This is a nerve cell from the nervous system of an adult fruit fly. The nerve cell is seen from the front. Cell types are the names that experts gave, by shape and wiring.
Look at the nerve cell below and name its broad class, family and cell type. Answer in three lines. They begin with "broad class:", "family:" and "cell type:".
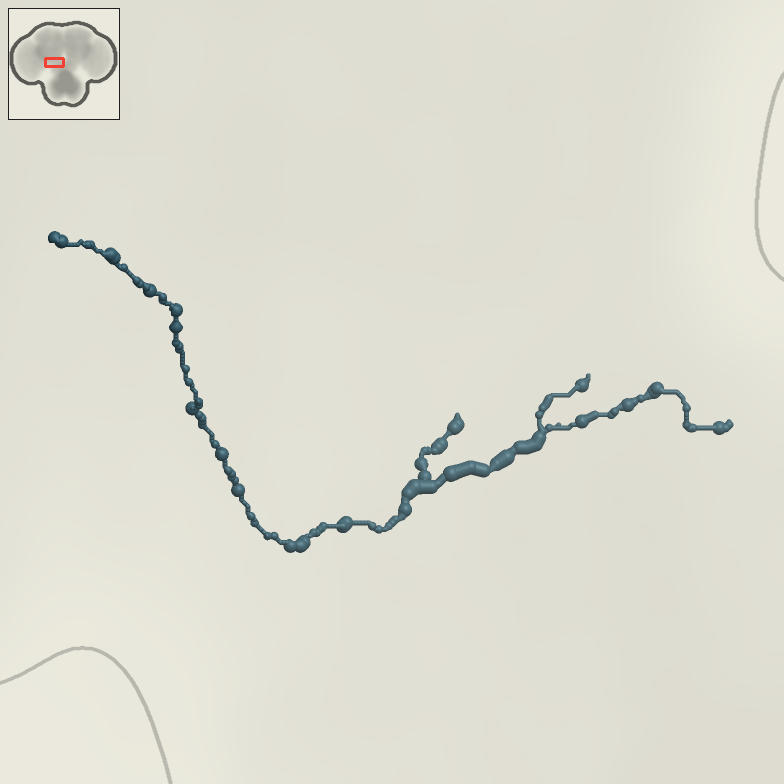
broad class: sensory neuron entering the brain
family: class mechanosensory
cell type: JO-ED2_a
